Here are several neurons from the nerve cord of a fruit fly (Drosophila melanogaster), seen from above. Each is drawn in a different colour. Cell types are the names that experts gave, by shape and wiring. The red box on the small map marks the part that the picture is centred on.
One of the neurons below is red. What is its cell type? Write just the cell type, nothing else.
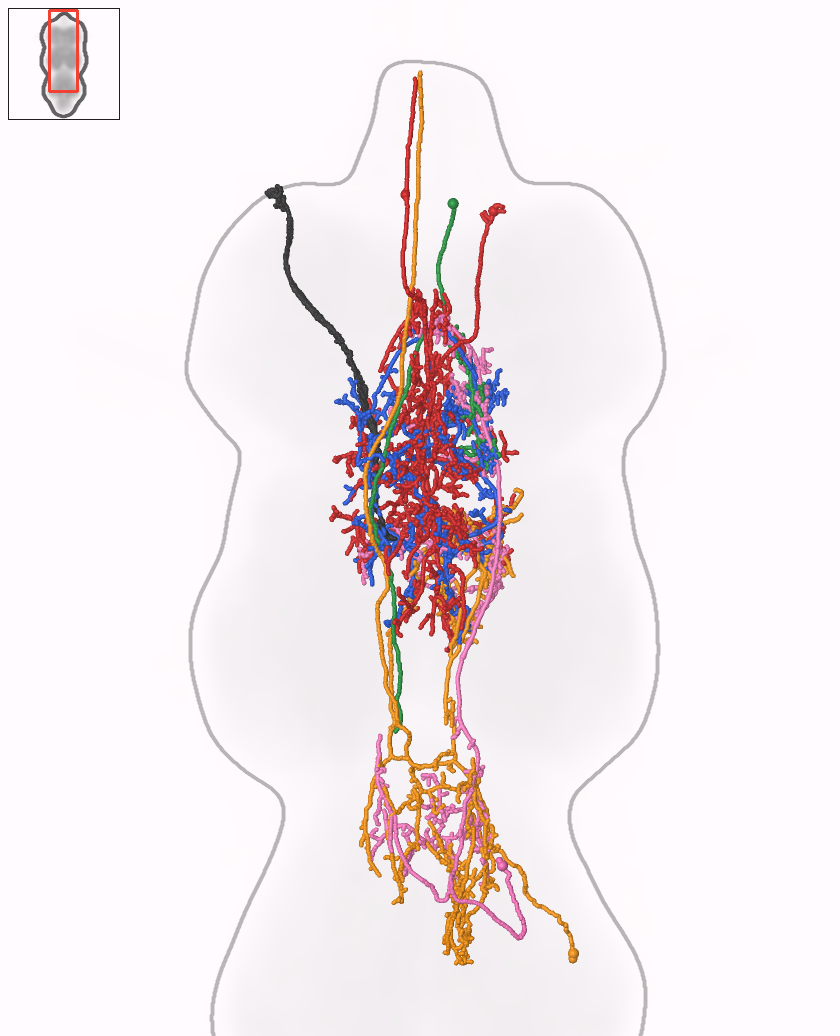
AN07B018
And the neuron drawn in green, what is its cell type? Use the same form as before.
IN10B052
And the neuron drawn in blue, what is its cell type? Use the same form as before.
IN00A012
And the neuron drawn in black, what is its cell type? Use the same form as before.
SNpp17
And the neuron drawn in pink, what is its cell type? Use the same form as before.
IN23B008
